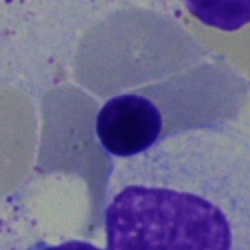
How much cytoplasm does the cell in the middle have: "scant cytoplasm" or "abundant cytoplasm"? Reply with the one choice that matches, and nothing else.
Scant cytoplasm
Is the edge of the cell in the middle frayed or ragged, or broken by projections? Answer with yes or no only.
No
